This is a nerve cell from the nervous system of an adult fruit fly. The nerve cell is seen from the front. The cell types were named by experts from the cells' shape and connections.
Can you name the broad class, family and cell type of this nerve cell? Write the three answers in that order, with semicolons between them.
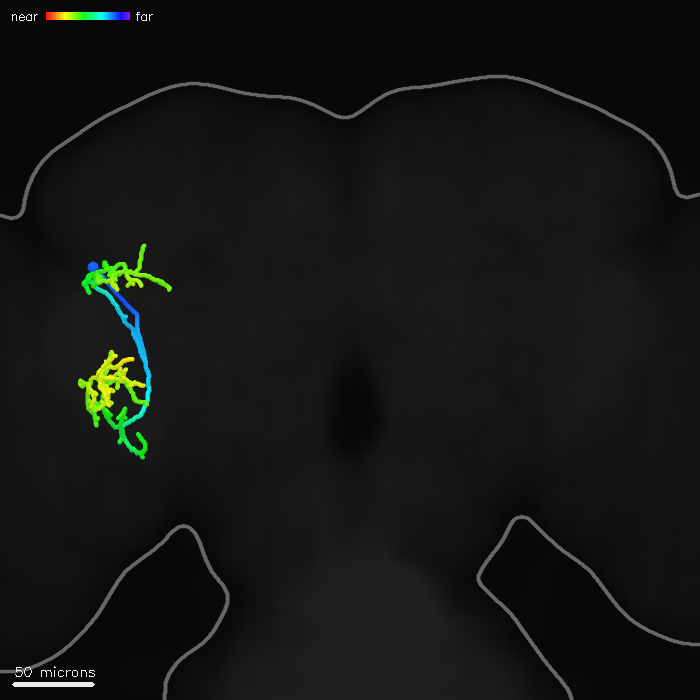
central-brain intrinsic neuron; hemilineage VPNp&v1_posterior; AVLP484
